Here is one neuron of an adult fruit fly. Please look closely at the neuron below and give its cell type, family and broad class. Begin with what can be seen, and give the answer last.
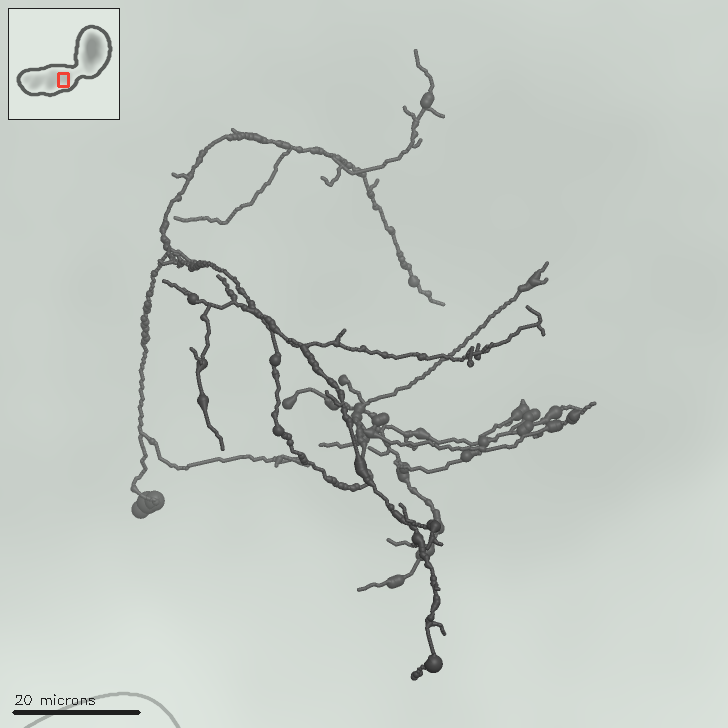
From top to bottom in the picture it spans about 100 microns. The picture shows dozens of branch ends. It is of cell type IN12B081. The family is hemilineage 12B. Its broad class is nerve-cord intrinsic neuron.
